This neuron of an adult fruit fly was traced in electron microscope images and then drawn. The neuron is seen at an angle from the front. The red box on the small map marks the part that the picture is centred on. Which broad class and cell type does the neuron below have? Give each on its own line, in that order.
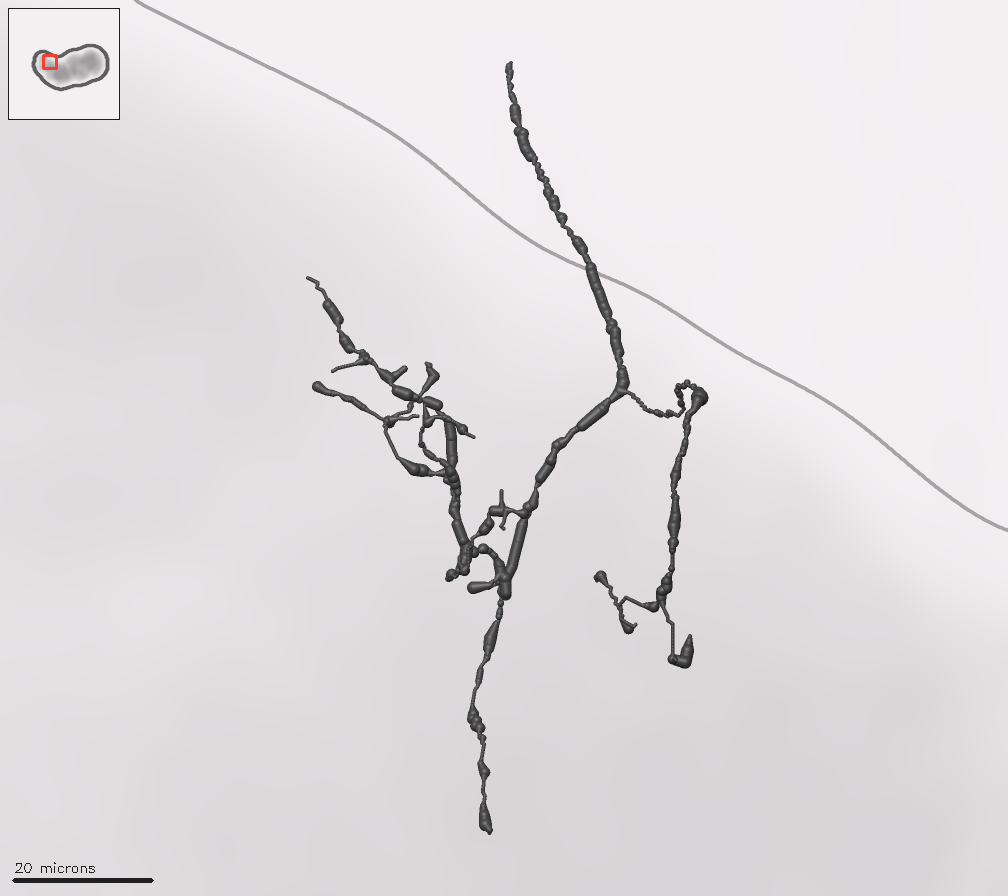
sensory neuron entering the nerve cord
SNxx15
